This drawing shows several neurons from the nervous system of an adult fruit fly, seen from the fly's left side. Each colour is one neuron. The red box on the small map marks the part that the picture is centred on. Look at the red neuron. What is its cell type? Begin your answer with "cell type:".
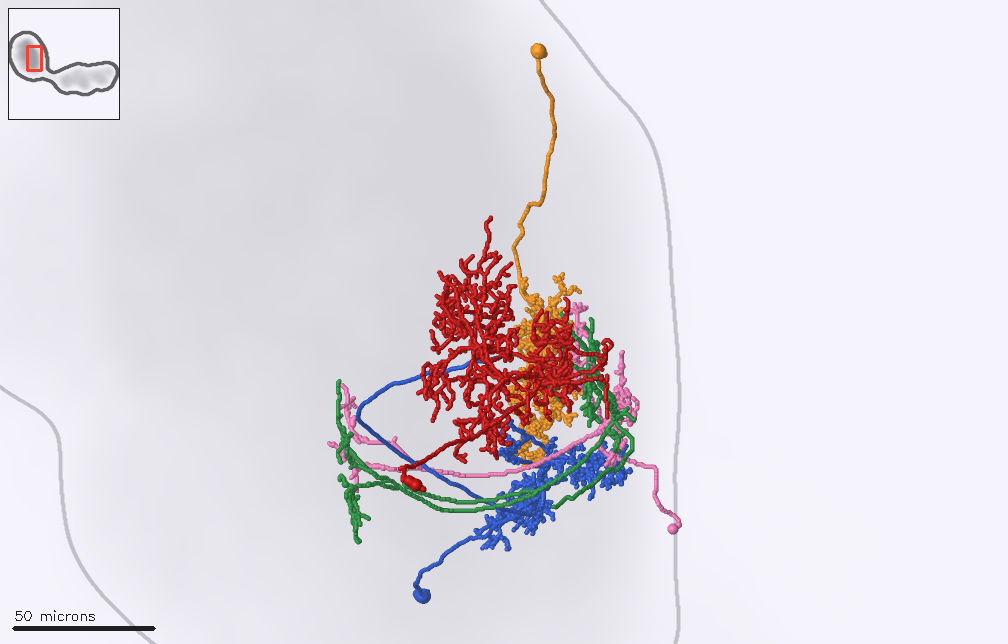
cell type: TmY16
